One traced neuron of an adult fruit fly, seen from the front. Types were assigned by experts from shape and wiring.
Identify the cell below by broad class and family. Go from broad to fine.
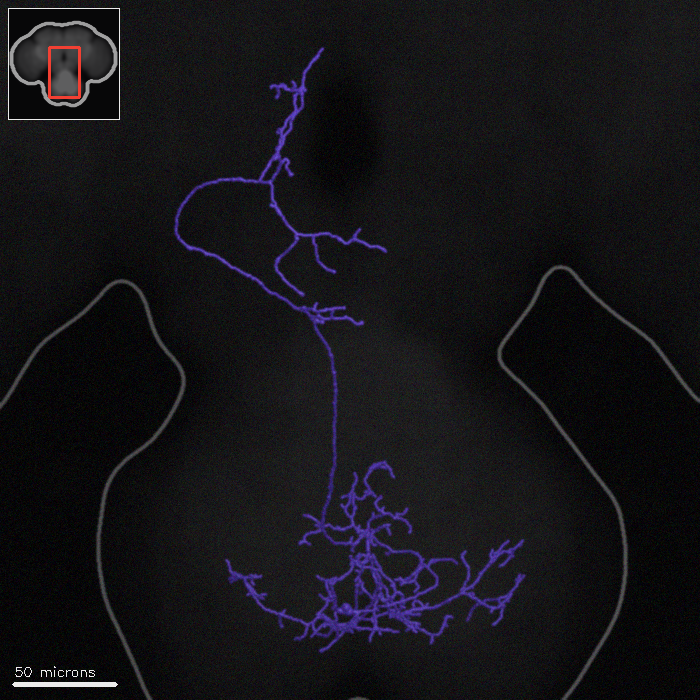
ascending neuron; hemilineage 08B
